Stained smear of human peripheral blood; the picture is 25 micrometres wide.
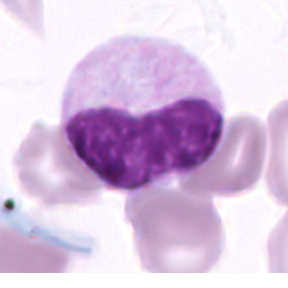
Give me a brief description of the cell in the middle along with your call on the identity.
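See how the nucleus is kidney-shaped, notched on the edge that faces the cytoplasm? It sits in the lower half of the cell, and its chromatin is dark purple, gathered into clumps. The cytoplasm has a fine, faint granular texture. That's a metamyelocyte.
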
